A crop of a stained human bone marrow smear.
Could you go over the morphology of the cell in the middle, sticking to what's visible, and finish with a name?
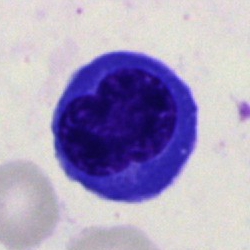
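A notch sits in the upper edge of the nucleus, and the chromatin is coarse, clumped into dark patches. The cytoplasm is widest to the right and below the nucleus, with a paler zone just beneath it. So this one is a plasma cell.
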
